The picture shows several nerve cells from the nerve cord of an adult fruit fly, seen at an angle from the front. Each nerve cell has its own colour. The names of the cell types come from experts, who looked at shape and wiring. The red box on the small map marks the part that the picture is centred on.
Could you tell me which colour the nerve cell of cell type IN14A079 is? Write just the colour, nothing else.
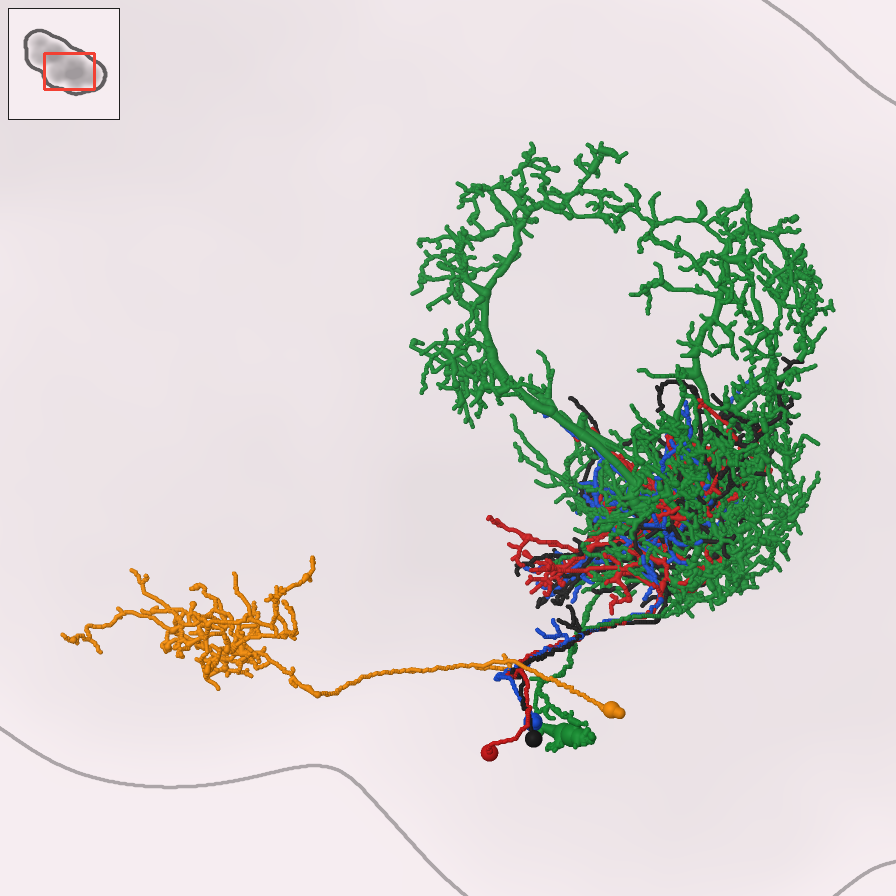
red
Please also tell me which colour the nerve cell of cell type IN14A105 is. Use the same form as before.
orange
